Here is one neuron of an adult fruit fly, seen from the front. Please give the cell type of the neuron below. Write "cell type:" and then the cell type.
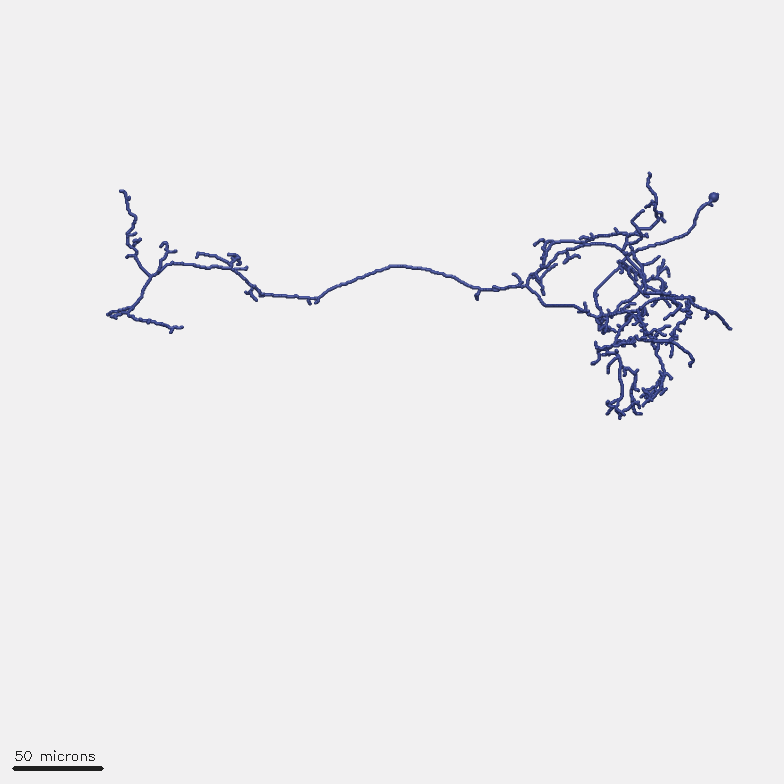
cell type: AVLP060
